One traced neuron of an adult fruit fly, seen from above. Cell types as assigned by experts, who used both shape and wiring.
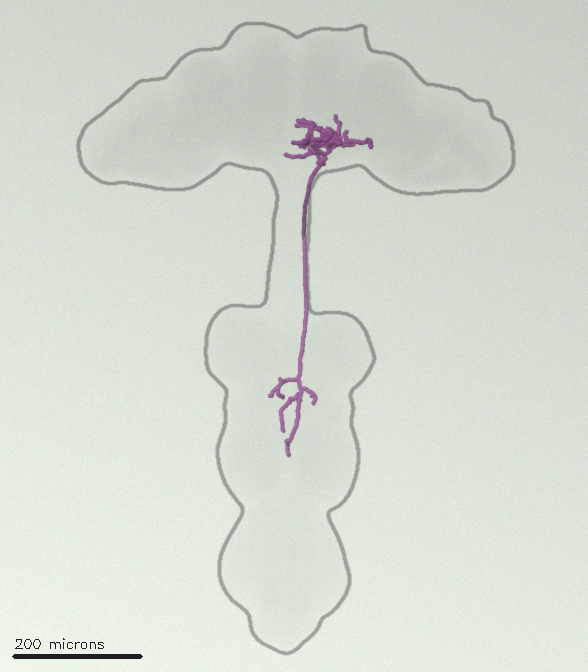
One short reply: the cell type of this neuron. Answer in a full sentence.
The cell type is DNg02_a.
